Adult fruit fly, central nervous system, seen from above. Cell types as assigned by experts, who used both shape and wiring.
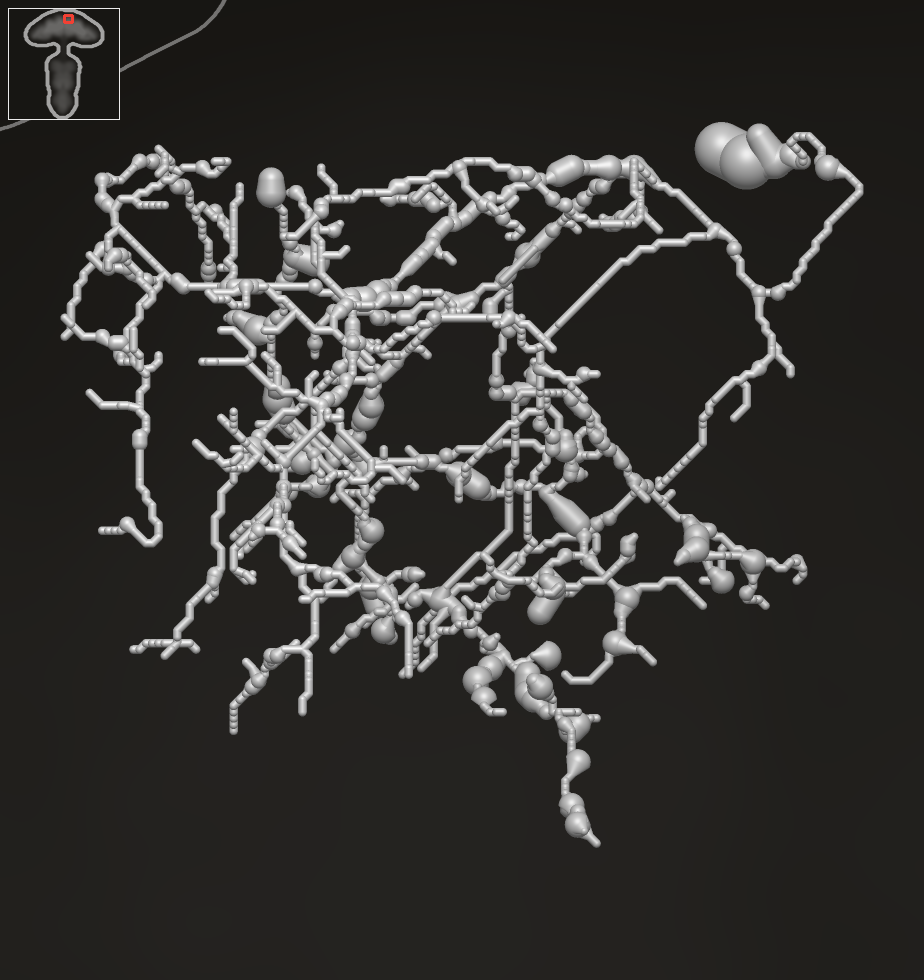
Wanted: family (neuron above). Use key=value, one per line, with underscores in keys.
family=hemilineage AOTUv1_medial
